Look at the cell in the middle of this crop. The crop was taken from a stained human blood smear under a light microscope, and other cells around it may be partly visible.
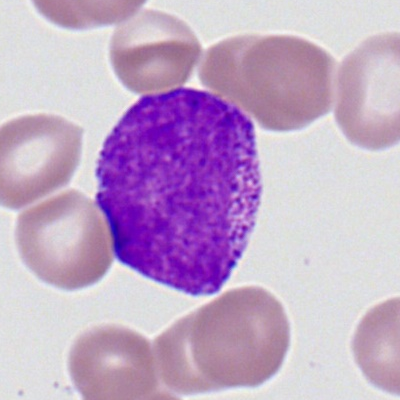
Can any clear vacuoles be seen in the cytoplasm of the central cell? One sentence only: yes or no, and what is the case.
No, clear vacuoles are not present; its cytoplasm shows no vacuoles.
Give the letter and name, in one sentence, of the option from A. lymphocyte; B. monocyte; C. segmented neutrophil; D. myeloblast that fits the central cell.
The middle of the crop holds a myeloblast, which points to option D.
